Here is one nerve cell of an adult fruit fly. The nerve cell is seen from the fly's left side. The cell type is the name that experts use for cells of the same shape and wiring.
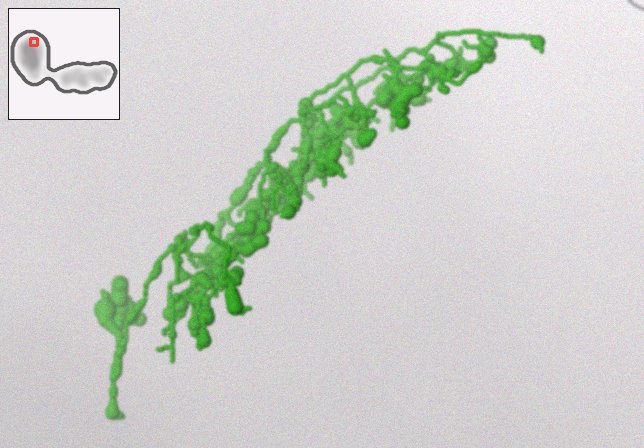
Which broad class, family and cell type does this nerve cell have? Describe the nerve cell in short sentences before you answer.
Dozens of branch ends can be seen. As drawn here it is about as wide as it is tall. Its broad class is optic-lobe intrinsic neuron. The family is Dm. It is of cell type Dm1.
